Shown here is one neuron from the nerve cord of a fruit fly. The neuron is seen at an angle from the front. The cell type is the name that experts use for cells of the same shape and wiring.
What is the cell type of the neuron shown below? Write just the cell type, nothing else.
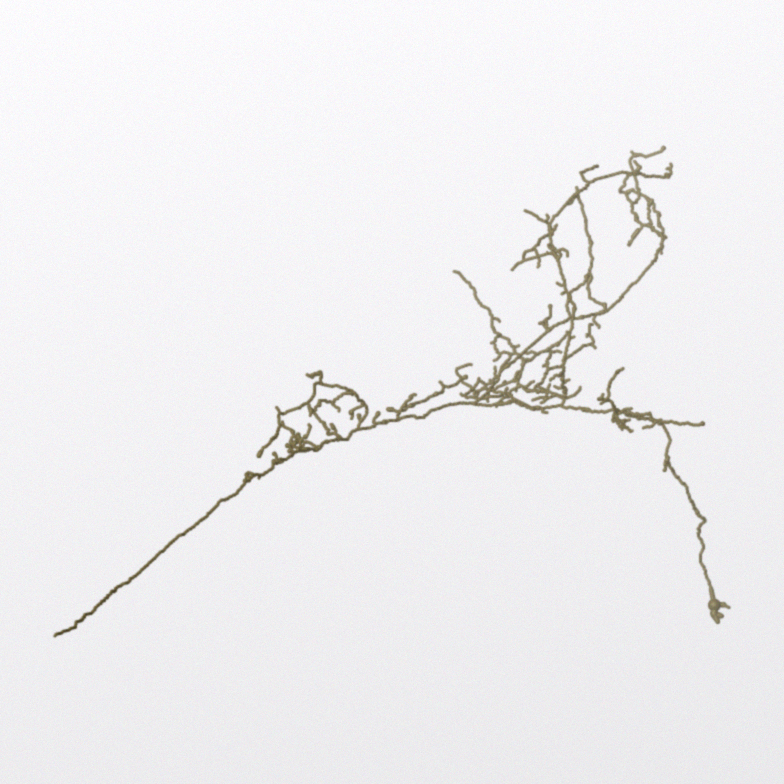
AN06B046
